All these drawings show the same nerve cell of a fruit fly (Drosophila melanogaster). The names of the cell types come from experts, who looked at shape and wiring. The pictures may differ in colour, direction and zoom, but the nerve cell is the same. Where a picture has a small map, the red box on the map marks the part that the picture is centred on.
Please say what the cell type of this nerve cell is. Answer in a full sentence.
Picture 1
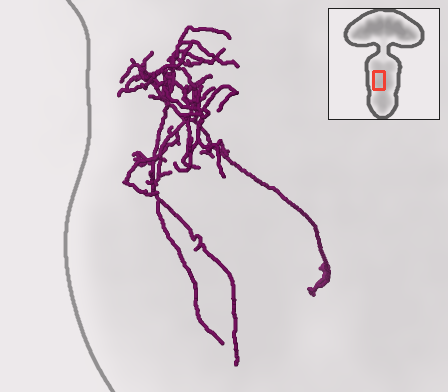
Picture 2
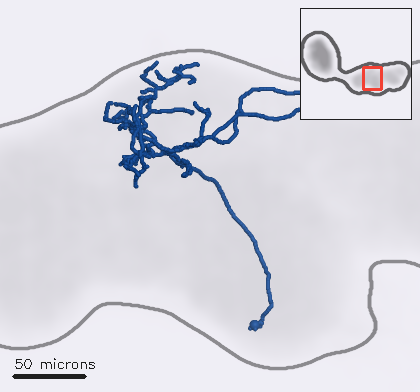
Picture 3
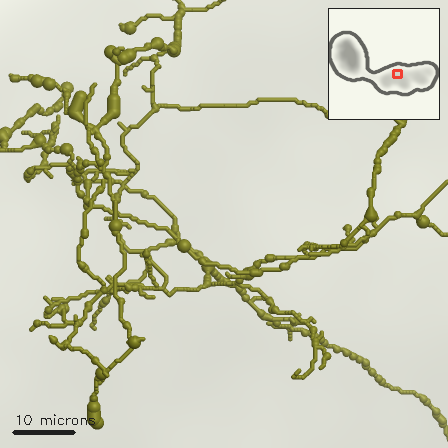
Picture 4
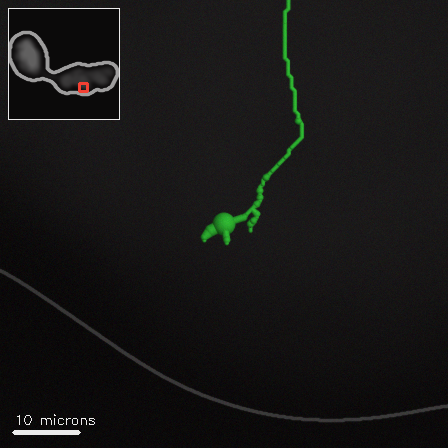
The cell type is IN06B074.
